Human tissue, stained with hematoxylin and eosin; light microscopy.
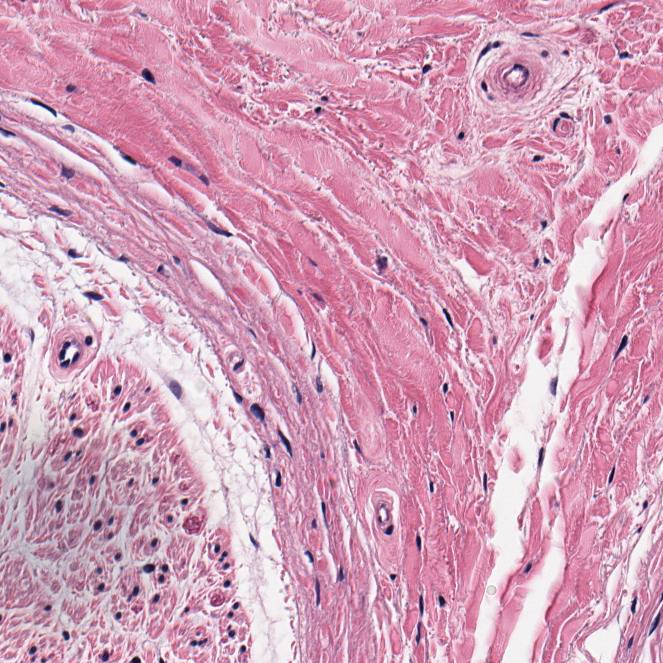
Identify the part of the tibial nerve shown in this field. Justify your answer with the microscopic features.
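Answer: epineurium. Long, wavy, eosinophilic fibre bundles sweep across most of the field, with sparse, dark, elongated nuclei lying parallel to the fibres. Three small thick-walled vessels with narrow round lumina lie upper right, at the left edge and in the lower centre.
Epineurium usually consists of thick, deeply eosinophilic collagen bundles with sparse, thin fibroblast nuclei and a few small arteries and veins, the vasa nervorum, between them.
No epithelium, glands or fat cells appear.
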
